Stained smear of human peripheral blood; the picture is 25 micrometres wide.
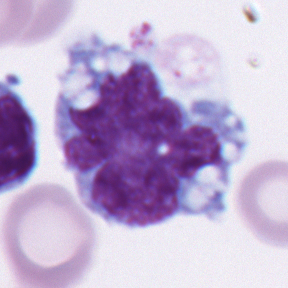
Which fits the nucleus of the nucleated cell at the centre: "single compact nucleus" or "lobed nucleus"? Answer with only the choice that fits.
Lobed nucleus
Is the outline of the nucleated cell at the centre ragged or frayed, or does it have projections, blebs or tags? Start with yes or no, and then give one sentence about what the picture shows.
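Yes. The cell outline is irregular and bumpy rather than smoothly round.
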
